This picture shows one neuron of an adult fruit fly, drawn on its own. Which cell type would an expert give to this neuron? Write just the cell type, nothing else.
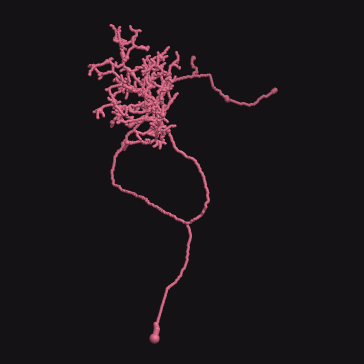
LC20b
